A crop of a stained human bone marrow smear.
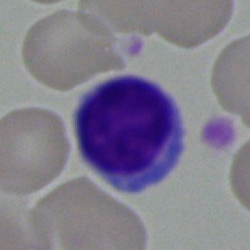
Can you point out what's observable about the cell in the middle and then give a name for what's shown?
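Round and smooth, the outline encloses dense chromatin that stains dark purple. Cytoplasm shows most clearly as a crescent at the lower right, and no granules are seen in it. This is a lymphocyte.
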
